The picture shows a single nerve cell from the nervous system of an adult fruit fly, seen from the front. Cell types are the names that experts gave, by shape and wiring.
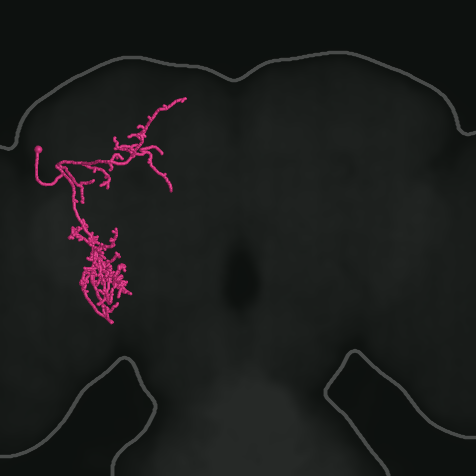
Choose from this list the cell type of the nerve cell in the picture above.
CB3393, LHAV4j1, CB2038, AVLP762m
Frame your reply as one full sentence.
Belonging to the cell type AVLP762m is this nerve cell.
